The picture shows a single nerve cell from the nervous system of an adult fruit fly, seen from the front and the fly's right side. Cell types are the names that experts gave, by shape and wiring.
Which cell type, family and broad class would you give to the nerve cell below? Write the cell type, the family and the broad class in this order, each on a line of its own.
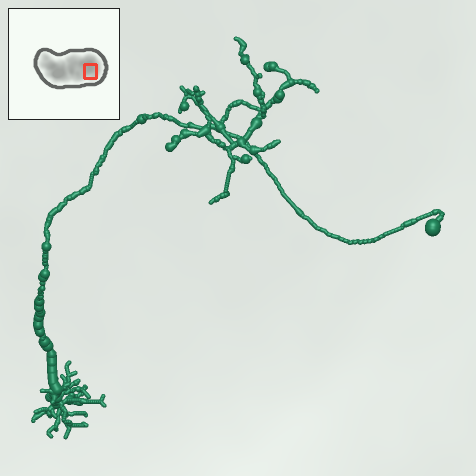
LC12
LC
visual projection neuron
